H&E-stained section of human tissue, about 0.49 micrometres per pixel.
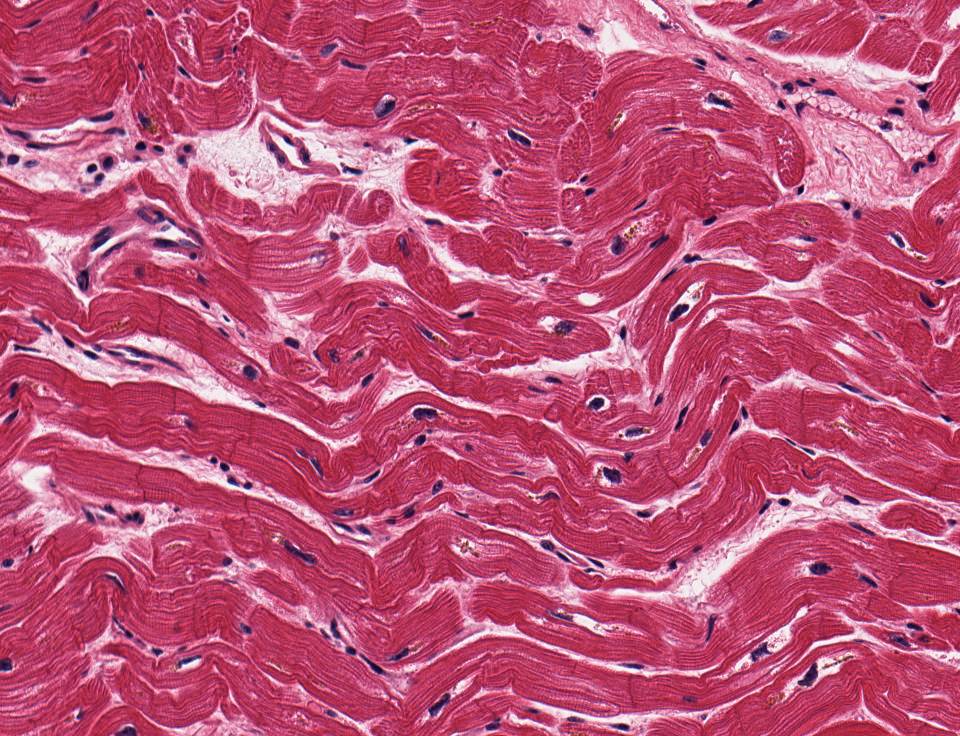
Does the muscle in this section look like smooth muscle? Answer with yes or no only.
No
